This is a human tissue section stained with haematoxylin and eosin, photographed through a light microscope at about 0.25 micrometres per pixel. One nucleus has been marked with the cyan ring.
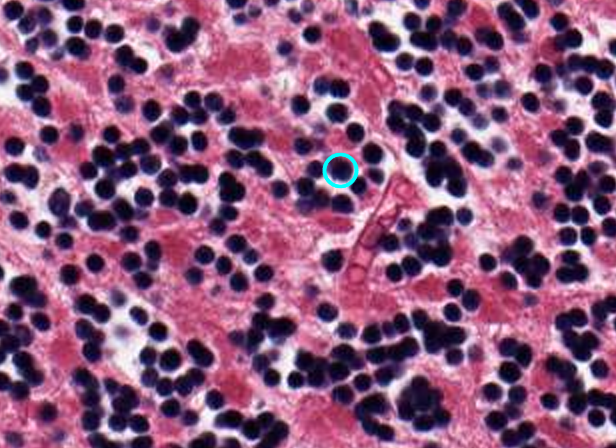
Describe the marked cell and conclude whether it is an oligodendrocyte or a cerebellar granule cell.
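The nucleus is round and deeply, evenly dark, about the same size as the nuclei crowded around it. Almost no cytoplasm is visible; at most a thin pale rim separates the nucleus from the surroundings. It sits within a dense cluster of similar small, round, dark nuclei, with pink material filling the spaces between clusters. A thin-walled, elongated pink vessel runs obliquely just below and to the right of it. The marked nucleus belongs to a cerebellar granule cell.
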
